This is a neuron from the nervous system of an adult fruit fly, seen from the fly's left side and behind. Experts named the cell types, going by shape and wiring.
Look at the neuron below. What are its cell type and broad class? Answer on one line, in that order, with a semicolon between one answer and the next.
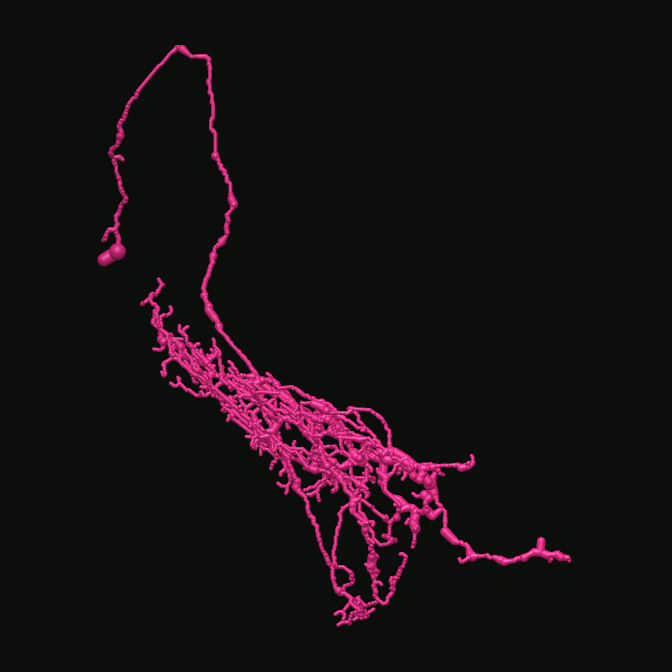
GNG459; central-brain intrinsic neuron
